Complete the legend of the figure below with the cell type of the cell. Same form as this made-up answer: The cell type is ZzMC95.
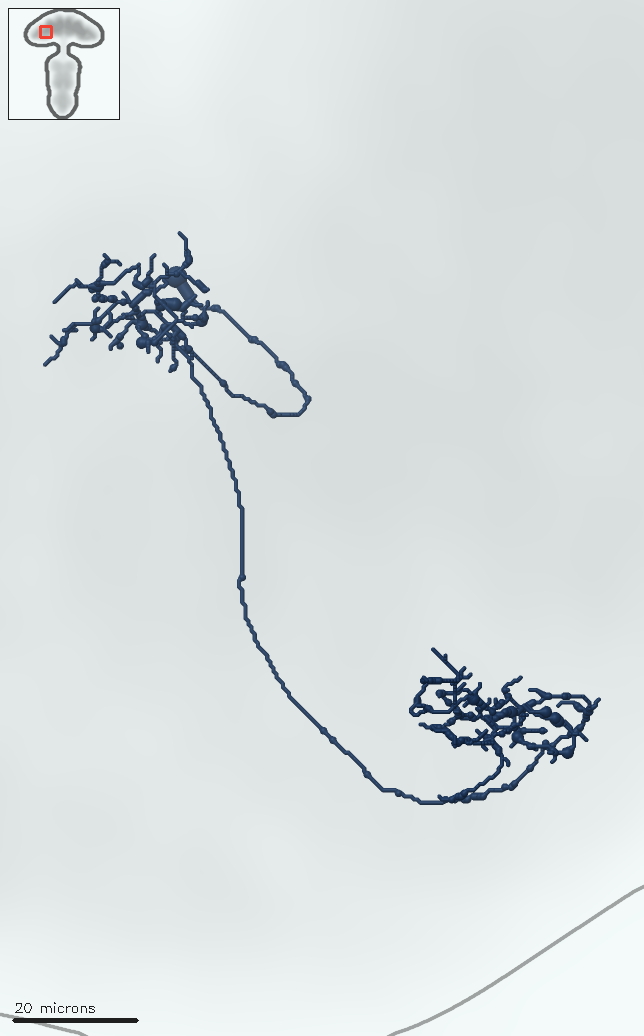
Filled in: The cell type is Tm30.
